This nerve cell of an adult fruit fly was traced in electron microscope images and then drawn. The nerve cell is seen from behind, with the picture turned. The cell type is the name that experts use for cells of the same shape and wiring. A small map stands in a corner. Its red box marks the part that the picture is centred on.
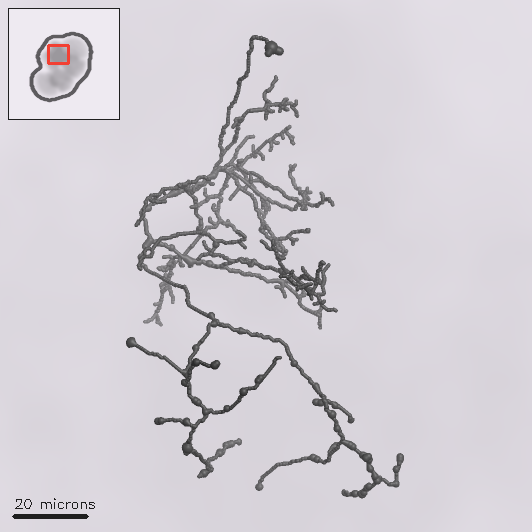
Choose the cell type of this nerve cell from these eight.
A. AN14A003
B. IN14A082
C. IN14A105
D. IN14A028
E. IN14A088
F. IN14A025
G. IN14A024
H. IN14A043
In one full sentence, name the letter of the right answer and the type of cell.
The matching cell type for the nerve cell is option F, IN14A025.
